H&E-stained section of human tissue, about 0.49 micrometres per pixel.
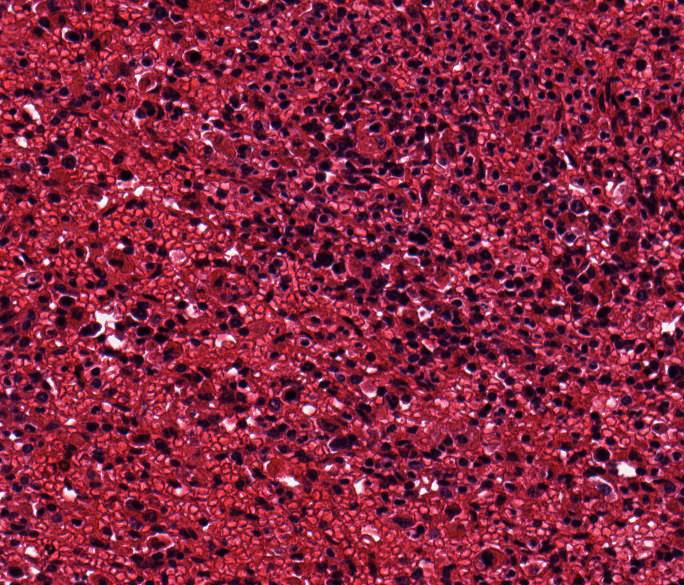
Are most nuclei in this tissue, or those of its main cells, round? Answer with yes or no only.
Yes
